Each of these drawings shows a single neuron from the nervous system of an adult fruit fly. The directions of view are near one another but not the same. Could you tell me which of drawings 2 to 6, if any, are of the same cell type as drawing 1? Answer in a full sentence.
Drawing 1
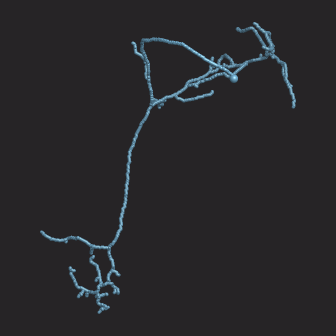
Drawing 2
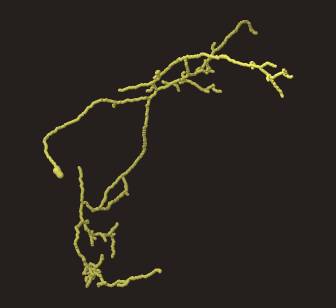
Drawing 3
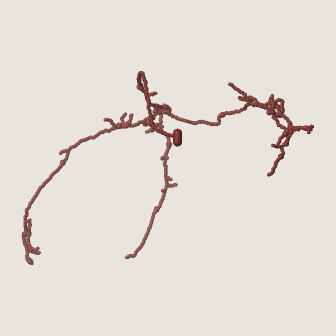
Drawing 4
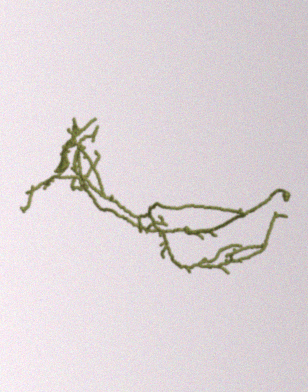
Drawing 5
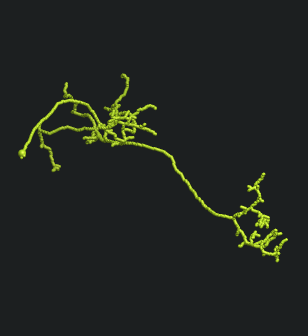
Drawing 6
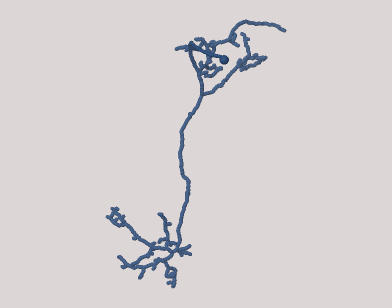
Drawing 5 and drawing 6 are of the same cell type.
